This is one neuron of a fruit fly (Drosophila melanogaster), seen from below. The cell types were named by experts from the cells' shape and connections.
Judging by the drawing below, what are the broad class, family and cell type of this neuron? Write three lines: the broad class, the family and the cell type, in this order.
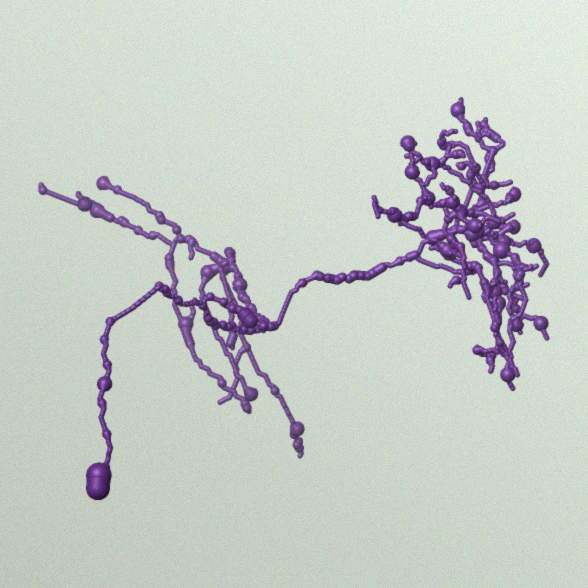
visual projection neuron
LC
LC25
